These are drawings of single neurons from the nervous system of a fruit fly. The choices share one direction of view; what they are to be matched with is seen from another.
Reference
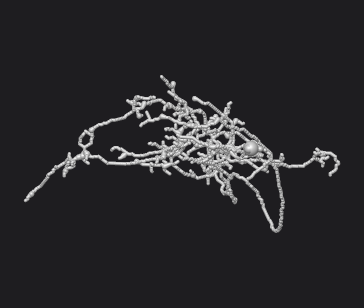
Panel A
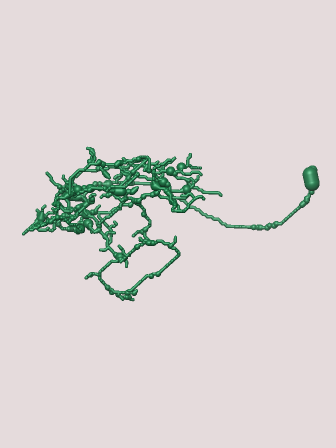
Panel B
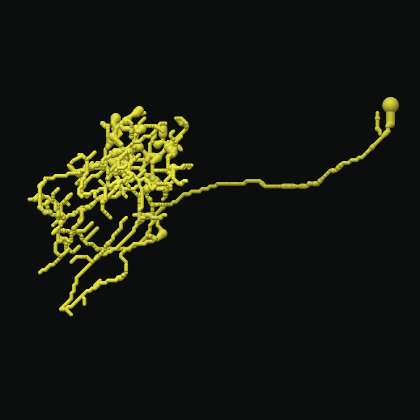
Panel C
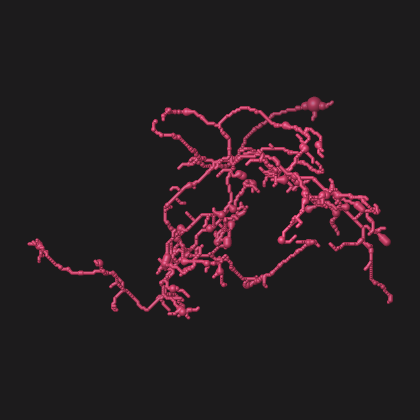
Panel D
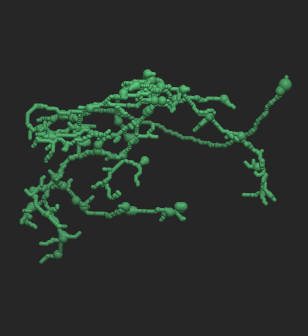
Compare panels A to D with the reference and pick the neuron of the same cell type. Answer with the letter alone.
C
